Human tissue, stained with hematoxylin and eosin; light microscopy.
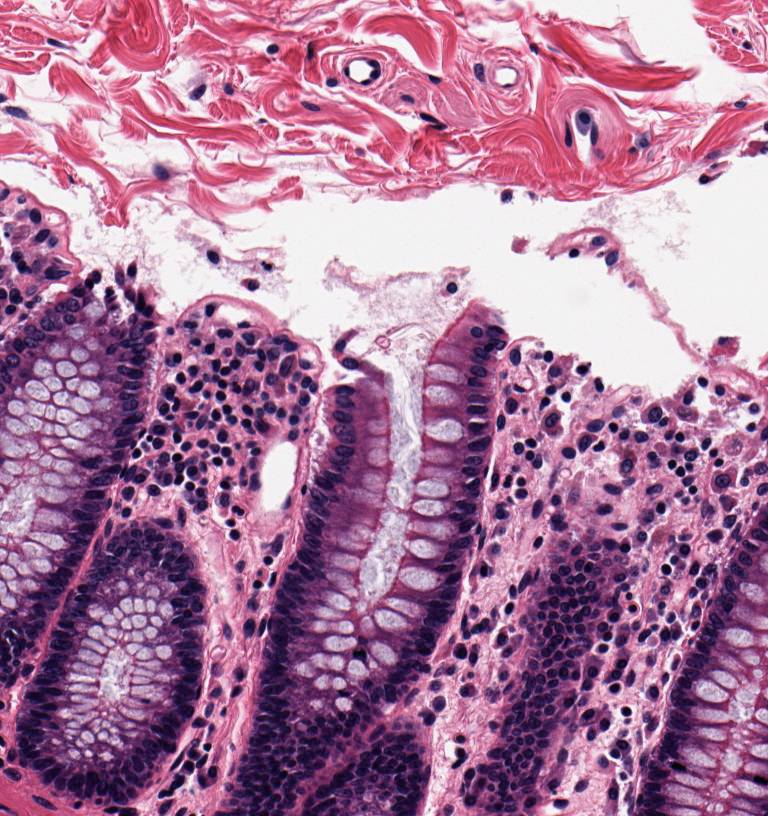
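Transverse colon: glandular mucosa fills the lower two-thirds, with a separate strip of pink fibrous tissue across the top, parted from it by an empty white gap. Columnar gland epithelium is crowded with goblet cells, their mucin forming pale clear vacuoles, and dark elongated nuclei crowd the cell bases.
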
